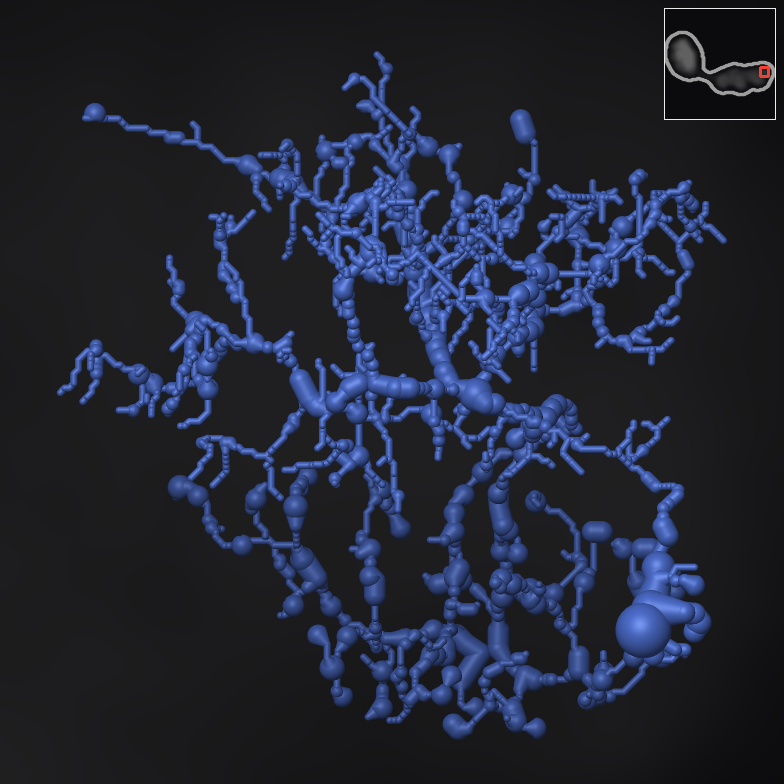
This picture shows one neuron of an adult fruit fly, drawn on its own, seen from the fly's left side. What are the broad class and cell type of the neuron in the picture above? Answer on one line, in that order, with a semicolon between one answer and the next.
nerve-cord intrinsic neuron; INXXX282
